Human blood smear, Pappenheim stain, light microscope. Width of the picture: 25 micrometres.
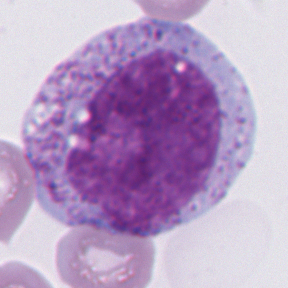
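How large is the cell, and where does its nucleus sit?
The cell is about 19 micrometres across; the nucleus fills about 50% of its area and sits off-centre toward the right, leaving a wider band of cytoplasm on the left.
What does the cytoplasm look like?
It is pale greyish-blue, with numerous dark purple granules scattered through it.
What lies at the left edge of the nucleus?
A few small bright white dots.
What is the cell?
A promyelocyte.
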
